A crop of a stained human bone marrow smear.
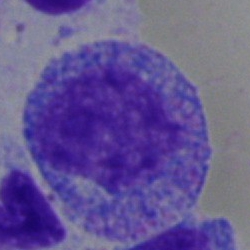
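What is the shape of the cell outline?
The outline of the middle cell is round.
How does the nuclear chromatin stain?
It stains deep purple.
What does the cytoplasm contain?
It is crowded with fine purplish granules.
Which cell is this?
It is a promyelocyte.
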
